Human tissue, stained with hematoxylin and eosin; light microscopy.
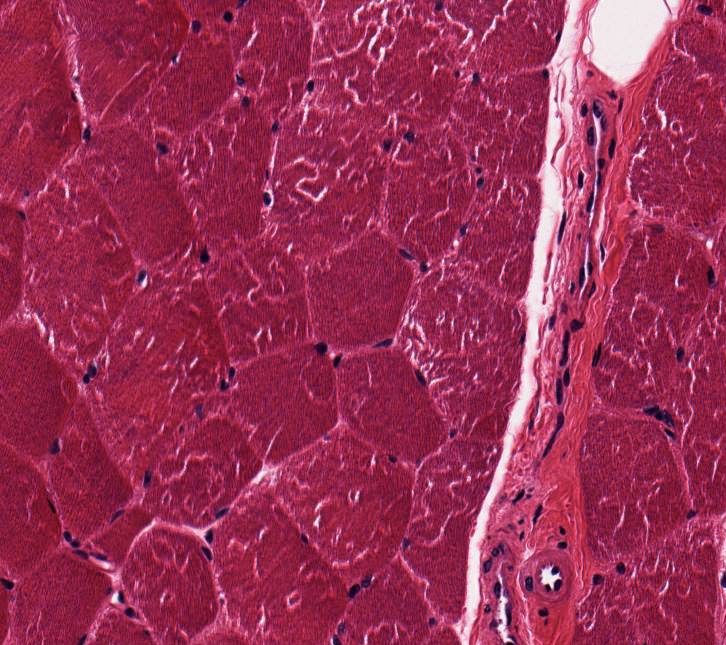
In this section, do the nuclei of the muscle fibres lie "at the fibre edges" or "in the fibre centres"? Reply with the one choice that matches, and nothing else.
At the fibre edges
